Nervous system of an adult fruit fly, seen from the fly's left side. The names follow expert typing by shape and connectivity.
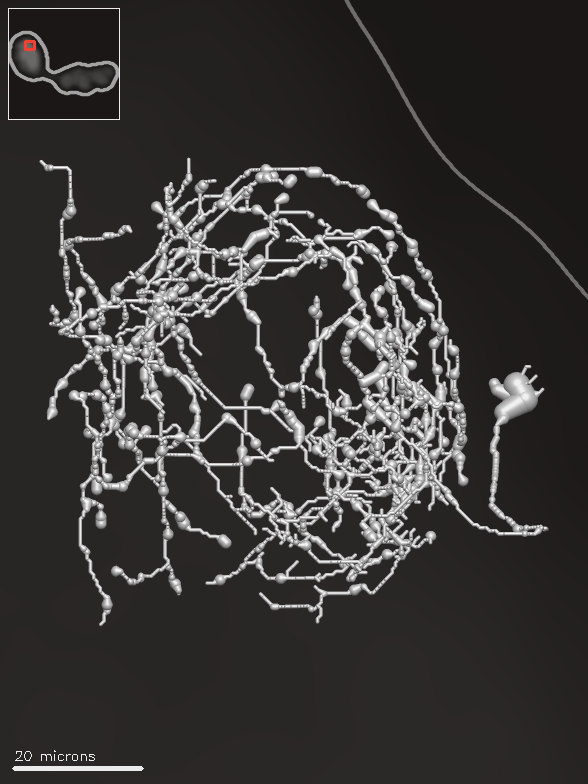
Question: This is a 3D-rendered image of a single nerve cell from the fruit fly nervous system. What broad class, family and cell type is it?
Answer: central-brain intrinsic neuron; hemilineage LHp1; LHPV4j3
